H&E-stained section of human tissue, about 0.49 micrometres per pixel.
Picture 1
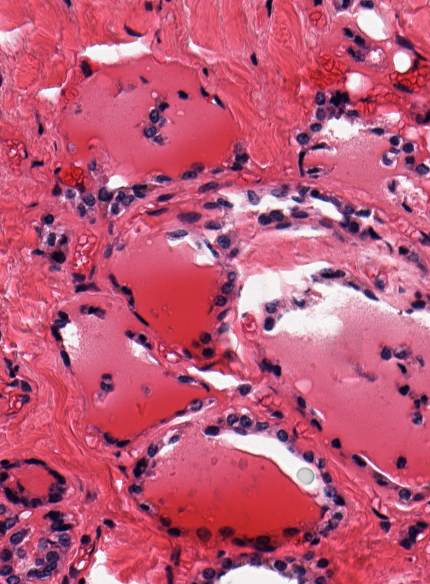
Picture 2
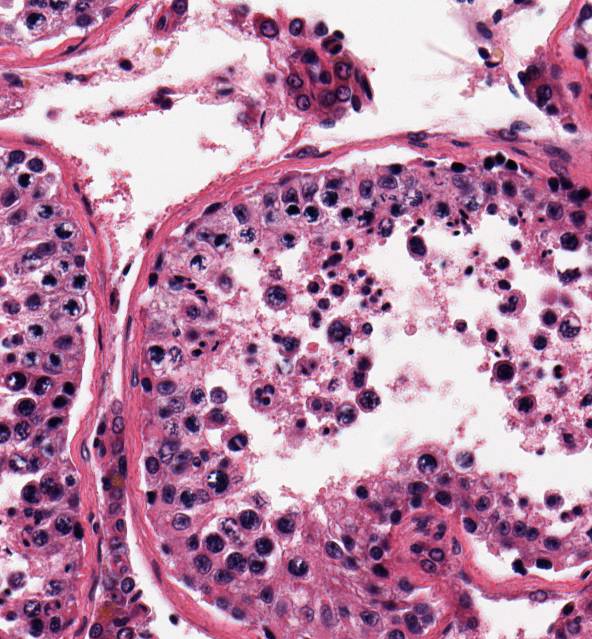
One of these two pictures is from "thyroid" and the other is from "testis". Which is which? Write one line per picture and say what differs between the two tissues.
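Site of picture 1: thyroid. Each follicle is lined by a single layer of flattened to low cuboidal cells.
Site of picture 2: testis. The large tubule in the centre and right is lined by a many-layered epithelium of crowded cells with round nuclei.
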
